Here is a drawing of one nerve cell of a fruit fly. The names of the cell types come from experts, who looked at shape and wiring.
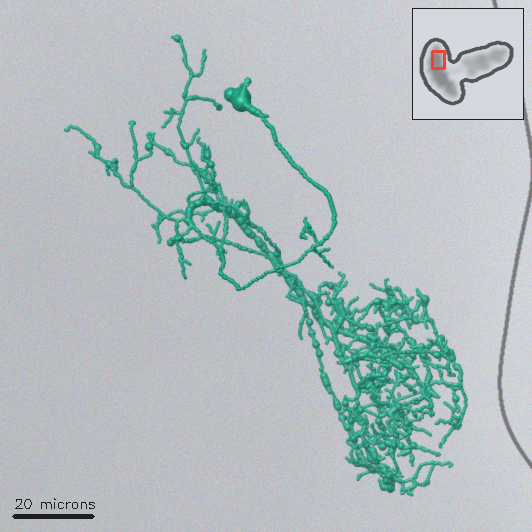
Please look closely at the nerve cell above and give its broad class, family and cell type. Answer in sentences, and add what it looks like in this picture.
Its broad class is central-brain intrinsic neuron. Its family is hemilineage VPNp&v1_posterior. Its cell type is MB-C1. It is in the brain and does not reach the nerve cord. From top to bottom in the picture it spans about 120 microns.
